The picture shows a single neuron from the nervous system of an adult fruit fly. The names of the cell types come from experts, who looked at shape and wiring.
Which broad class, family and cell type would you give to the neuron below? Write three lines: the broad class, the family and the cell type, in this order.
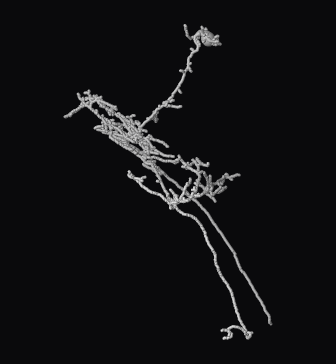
efferent neuron of the nerve cord
hemilineage 00B
EA00B022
